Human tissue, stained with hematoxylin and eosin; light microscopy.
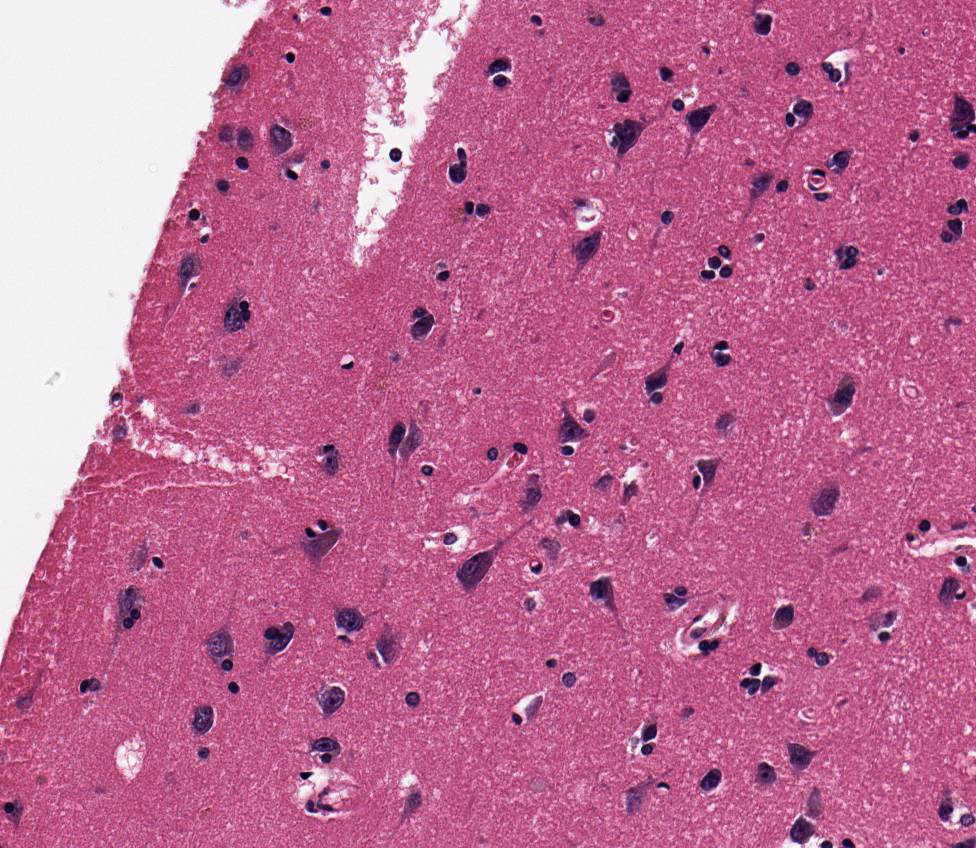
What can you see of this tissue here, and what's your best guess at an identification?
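The background is uniform pink and finely fibrillary, with cells scattered singly through it and no glands, epithelium or layered units. Many of the larger cells are triangular neurons, each with one tapering process, and their bodies stain dark purple, clearly darker than the background. Small round dark nuclei without visible cytoplasm are scattered about, some in groups of two to four. This is cerebral cortex.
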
